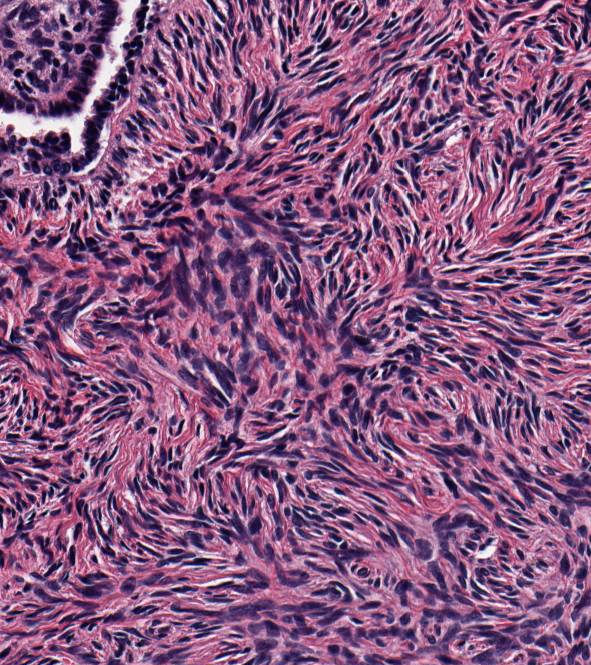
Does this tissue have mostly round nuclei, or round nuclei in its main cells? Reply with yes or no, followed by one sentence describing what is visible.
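No. The stromal cells have elongated, dark, tapered nuclei with scant cytoplasm.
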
